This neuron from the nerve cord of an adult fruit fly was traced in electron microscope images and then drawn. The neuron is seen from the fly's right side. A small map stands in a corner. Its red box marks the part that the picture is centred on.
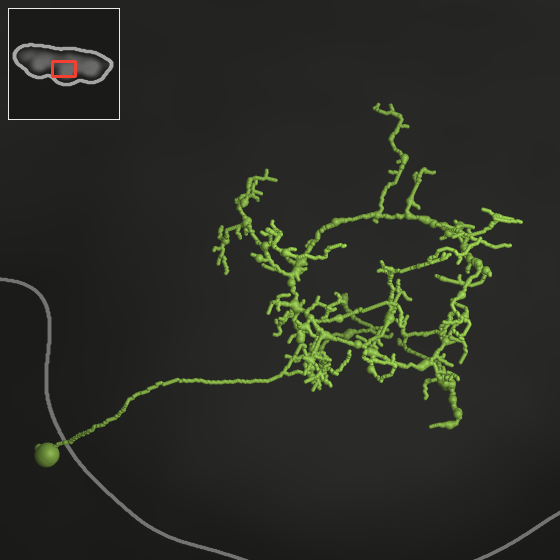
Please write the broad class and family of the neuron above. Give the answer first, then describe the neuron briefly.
This is a nerve-cord intrinsic neuron. Its family is hemilineage 20A.22A. Dozens of branch ends can be seen. As drawn here it is wider than it is tall.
